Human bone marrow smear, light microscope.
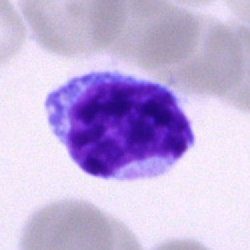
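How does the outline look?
Irregular and somewhat angular.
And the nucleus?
One large unlobed mass filling most of the cell, with coarse chromatin in dark purple clumps between paler areas.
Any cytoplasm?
A small pale crescent along its lower edge.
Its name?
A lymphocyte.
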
